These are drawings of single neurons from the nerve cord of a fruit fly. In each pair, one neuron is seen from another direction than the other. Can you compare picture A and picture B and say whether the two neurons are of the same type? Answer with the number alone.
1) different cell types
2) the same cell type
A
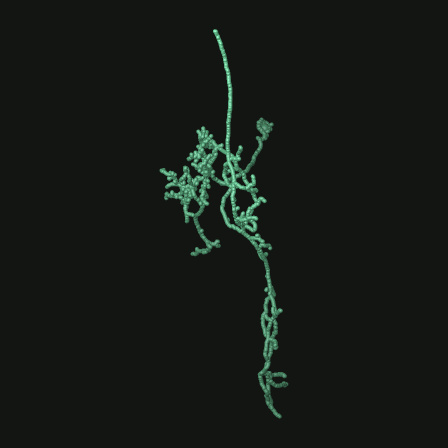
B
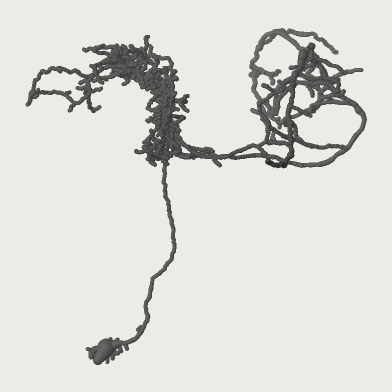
2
